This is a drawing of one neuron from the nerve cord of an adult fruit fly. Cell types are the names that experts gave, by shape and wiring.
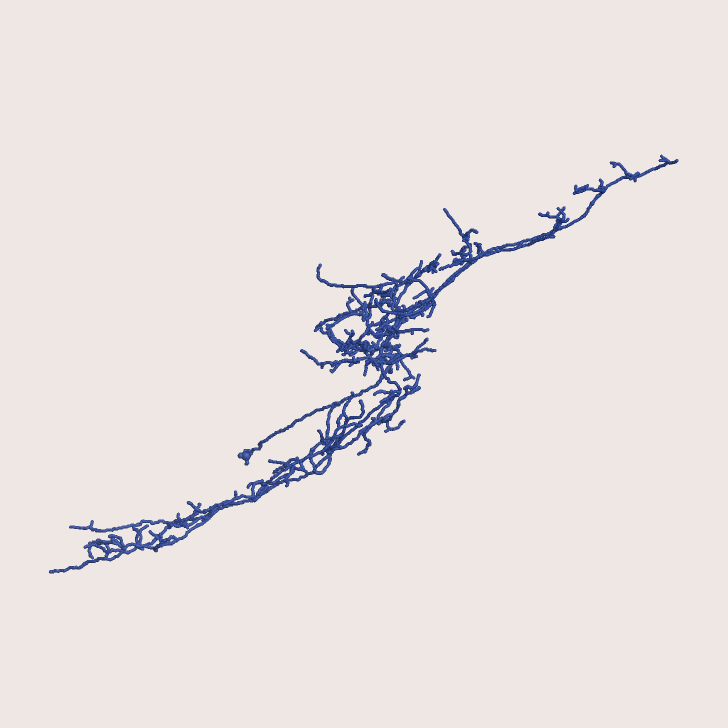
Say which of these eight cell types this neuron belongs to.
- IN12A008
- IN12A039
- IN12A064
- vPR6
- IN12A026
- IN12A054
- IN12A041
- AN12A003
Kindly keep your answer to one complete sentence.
This neuron represents the cell type IN12A026.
